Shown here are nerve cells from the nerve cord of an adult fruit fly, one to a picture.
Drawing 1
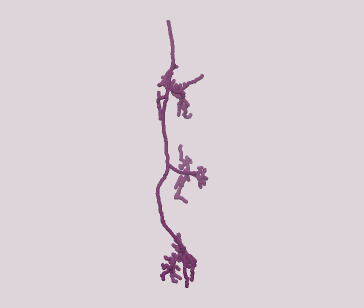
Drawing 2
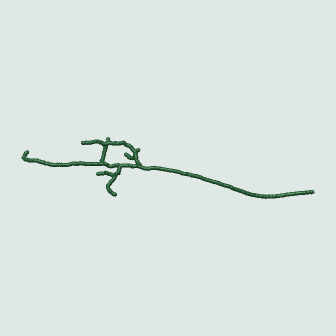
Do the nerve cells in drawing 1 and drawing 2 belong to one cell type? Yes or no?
no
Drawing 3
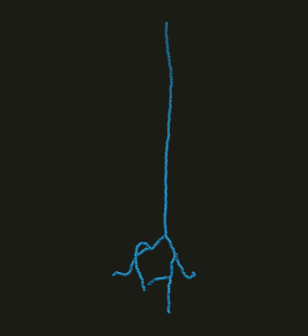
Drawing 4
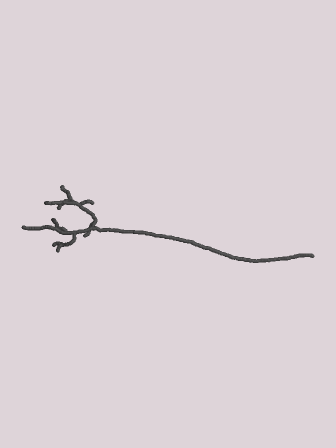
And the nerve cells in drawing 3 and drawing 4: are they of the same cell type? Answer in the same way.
yes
